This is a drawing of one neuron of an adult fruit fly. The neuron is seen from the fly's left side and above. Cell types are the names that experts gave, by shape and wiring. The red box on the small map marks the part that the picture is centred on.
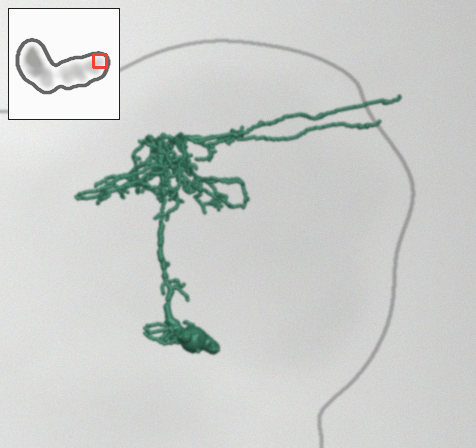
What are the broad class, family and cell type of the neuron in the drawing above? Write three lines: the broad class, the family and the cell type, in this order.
efferent neuron of the nerve cord
hemilineage 00B
EN00B023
